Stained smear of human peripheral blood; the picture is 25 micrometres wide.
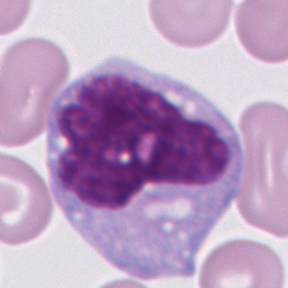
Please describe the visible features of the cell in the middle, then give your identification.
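First, the nucleus: it is irregular and folded, with a notch in its lower border. Second, its position: it lies in the upper part of the cell. Third, its size: about 15 by 11 micrometres. Next, the cytoplasm is abundant and pale grey-blue, with several small clear vacuoles below the nucleus. This is a monocyte.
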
